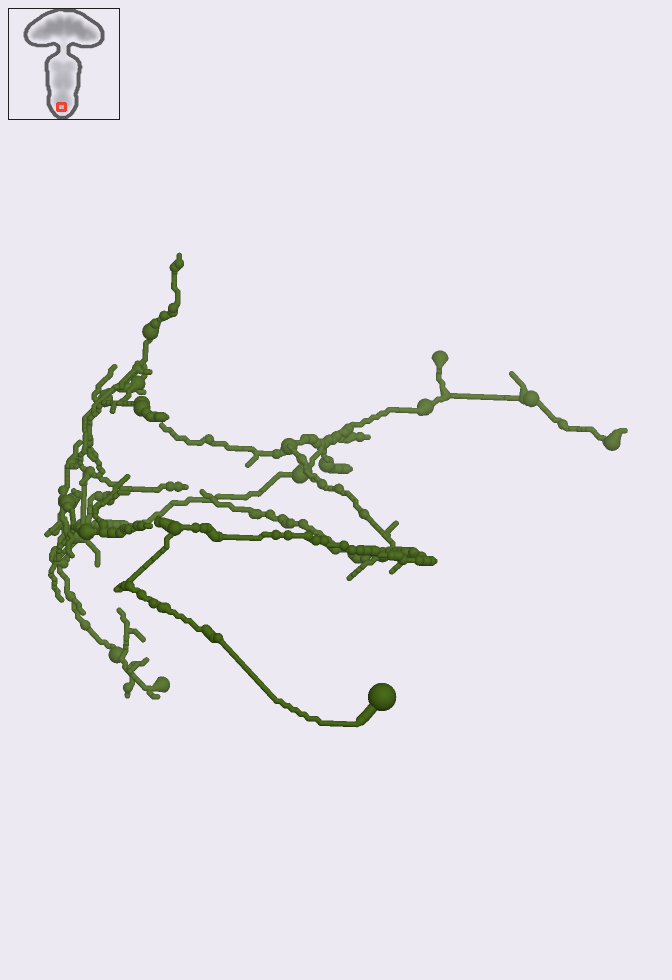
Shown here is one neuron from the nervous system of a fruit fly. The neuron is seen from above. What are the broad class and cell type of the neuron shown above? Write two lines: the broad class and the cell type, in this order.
nerve-cord intrinsic neuron
INXXX429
